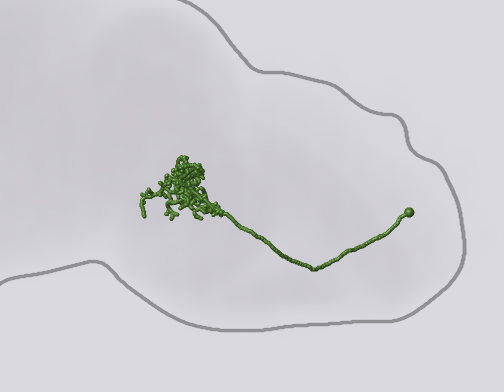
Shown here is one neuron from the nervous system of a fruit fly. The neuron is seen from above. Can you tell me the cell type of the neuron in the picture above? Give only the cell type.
Tm24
